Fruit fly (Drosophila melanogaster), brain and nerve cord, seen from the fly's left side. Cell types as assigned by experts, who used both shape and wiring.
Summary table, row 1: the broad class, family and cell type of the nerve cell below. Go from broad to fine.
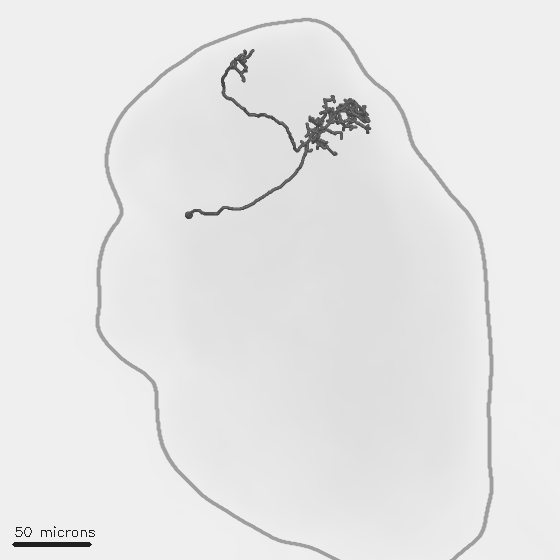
central-brain intrinsic neuron; hemilineage AOTUv2; LHAV7a1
